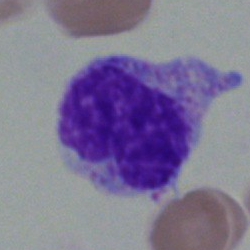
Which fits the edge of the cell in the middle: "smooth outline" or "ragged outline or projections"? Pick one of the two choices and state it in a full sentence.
Rough rather than smooth is the outline of this cell.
